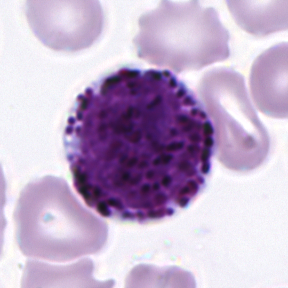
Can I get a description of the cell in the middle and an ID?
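Starting with the outline, the cell is nearly round. Next, the nucleus: granules lie over it, so its outline cannot be traced. Then the border, where granules sit right at the margin and give it a beaded look. Last, a small paler zone lies at the left edge of the cell. The cell is a basophil.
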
